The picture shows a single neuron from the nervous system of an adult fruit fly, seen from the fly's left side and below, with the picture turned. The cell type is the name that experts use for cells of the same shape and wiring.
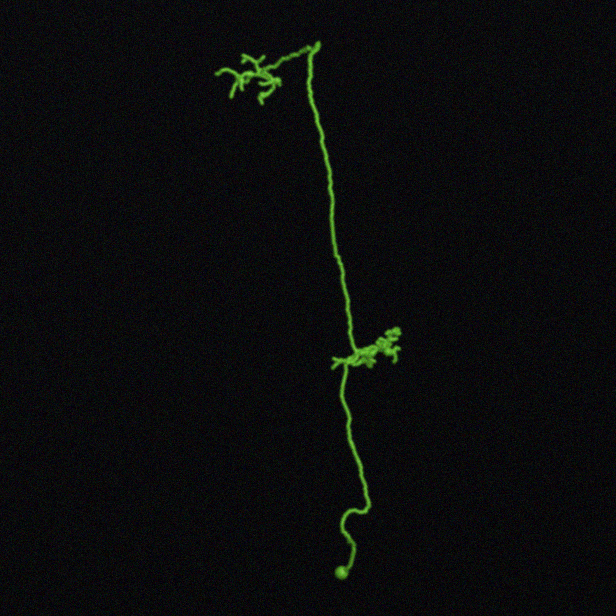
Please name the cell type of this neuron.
Tm34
